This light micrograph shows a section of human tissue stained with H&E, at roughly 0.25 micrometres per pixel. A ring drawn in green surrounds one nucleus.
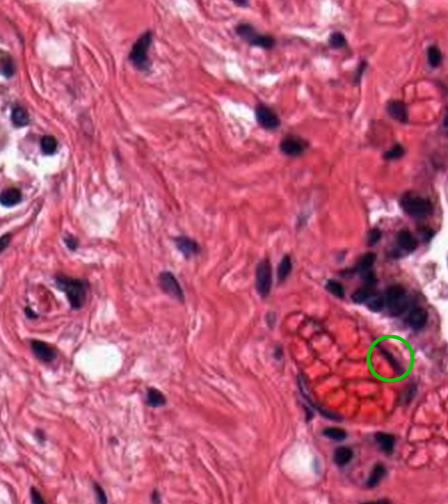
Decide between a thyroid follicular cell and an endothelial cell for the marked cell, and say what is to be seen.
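The marked cell is an endothelial cell. The nucleus is long and thin, a narrow sliver, curving with the edge it lies along. It stains dark purple, fairly evenly, with no inner detail visible at this scale. It is slimmer than the plumper oval nuclei in the tissue just above and to the right. It lies flat against the rim of a vessel whose lumen is packed with crowded, bright red, polygonal bodies. Almost no cytoplasm can be made out around it; the nucleus itself forms most of the thin lining at that spot.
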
